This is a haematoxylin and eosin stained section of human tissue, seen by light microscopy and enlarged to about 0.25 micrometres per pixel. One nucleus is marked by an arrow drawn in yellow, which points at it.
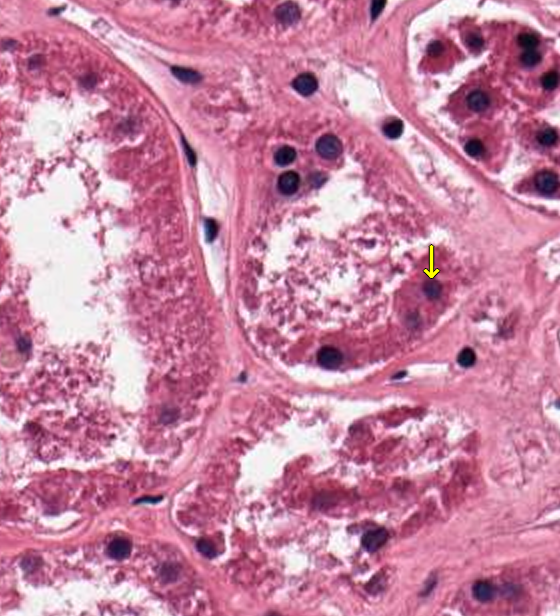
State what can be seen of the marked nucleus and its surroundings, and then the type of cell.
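The cell lies at the outer edge of the tubule, against its smooth pink boundary, with the fibrous tissue between tubules just beyond. Its borders with the neighbouring cytoplasm are not sharp, and it merges into it towards the lumen side. Type of cell: proximal tubule cell.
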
